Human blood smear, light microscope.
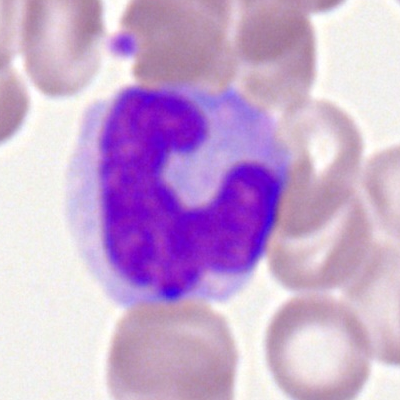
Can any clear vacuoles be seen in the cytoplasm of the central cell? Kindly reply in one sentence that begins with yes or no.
No, there are no vacuoles in the cytoplasm of this cell.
